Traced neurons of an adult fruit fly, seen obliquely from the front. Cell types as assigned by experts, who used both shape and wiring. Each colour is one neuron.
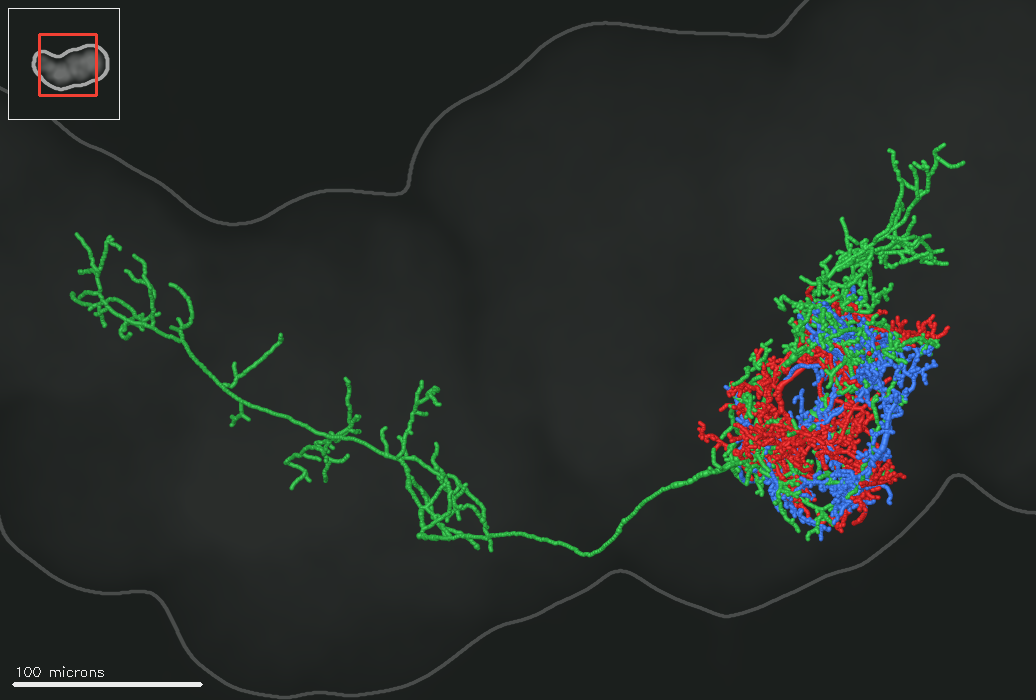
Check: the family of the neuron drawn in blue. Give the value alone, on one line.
hemilineage LB3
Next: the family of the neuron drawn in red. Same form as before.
hemilineage 11B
